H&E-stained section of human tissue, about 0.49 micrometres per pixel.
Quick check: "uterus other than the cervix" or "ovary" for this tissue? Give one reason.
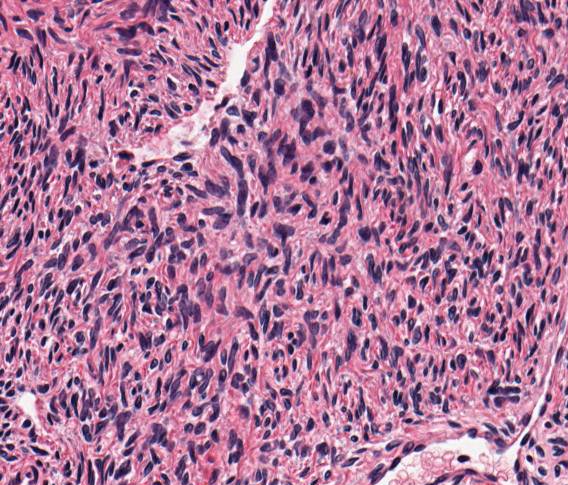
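This is ovary. Spindle cells are densely packed throughout the field in short fascicles that cross one another in different directions. Their nuclei are elongated to oval and darkly stained. Cytoplasm is scant and pale pink, with indistinct cell borders. Fine wavy pink fibres lie between the cells.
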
